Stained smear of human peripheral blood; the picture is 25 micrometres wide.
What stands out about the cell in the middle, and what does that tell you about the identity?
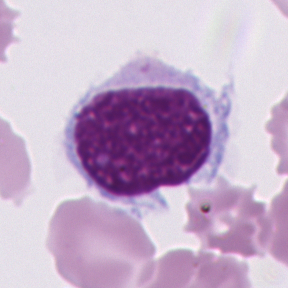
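The cell's outline is irregular and ragged, not smoothly round. Fine, frayed cytoplasmic projections fringe the edge, most clearly at the top and right. The nucleus is a broad oval without deep lobes or folds. Its chromatin is dark purple and coarsely clumped, with small paler gaps between the clumps. This is a hairy cell.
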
